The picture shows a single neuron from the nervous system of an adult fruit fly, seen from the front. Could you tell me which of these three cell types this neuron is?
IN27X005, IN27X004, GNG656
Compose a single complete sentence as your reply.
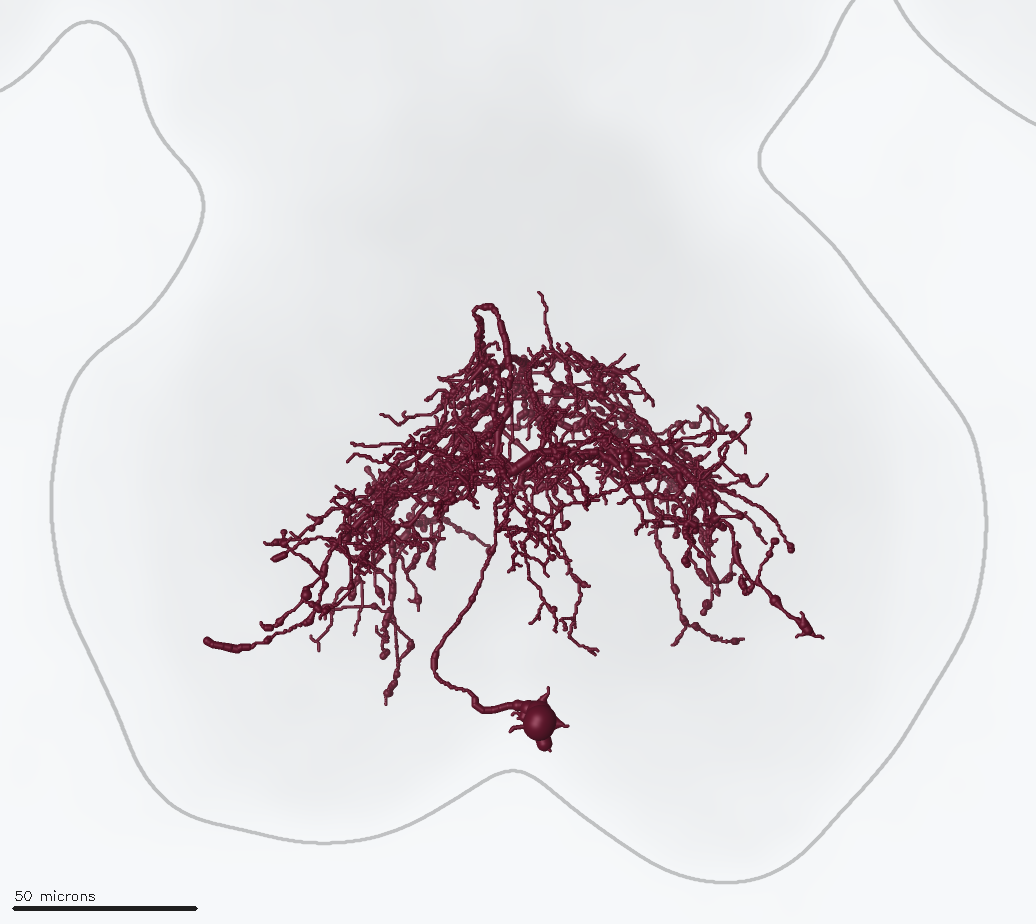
This neuron is classified under the cell type IN27X005.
